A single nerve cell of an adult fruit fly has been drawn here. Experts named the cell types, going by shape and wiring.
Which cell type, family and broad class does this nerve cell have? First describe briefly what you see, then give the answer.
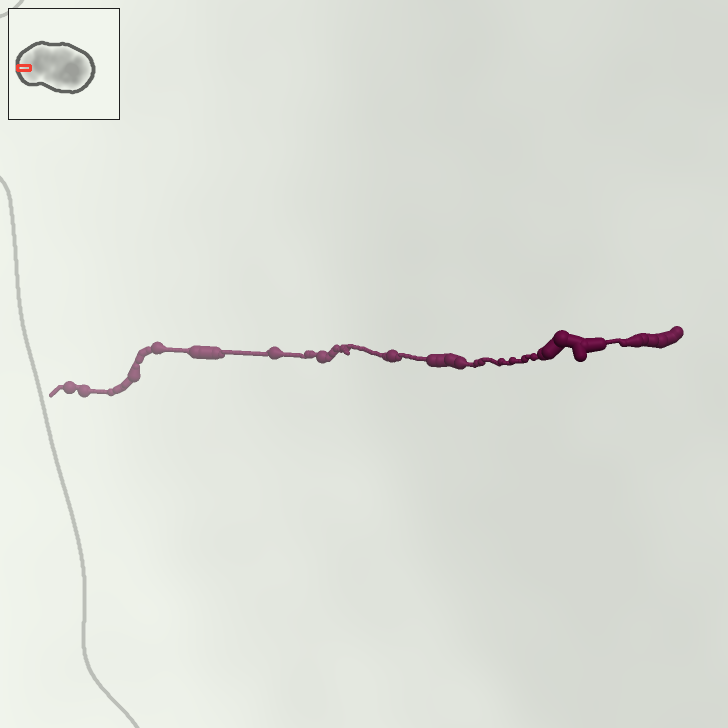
It has a dozen or fewer branch ends. In this view it is more than twice as wide as it is tall. The cell type is R8y. The name of its family is class visual. Its broad class is photoreceptor or other optic-lobe sensory neuron.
